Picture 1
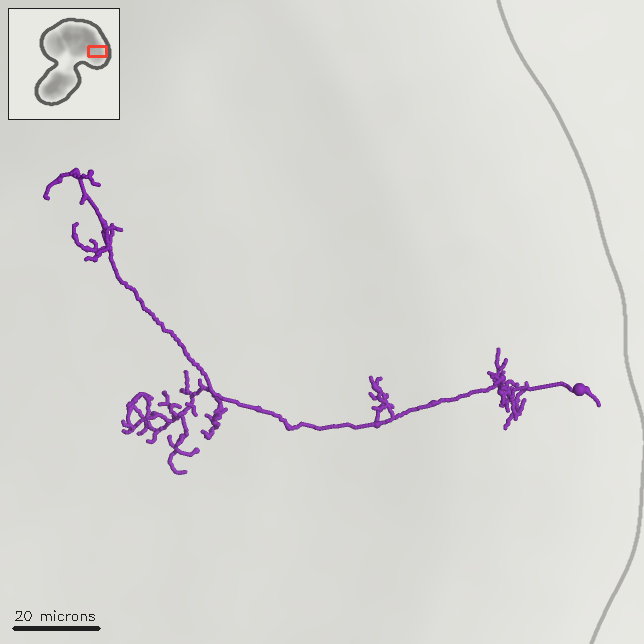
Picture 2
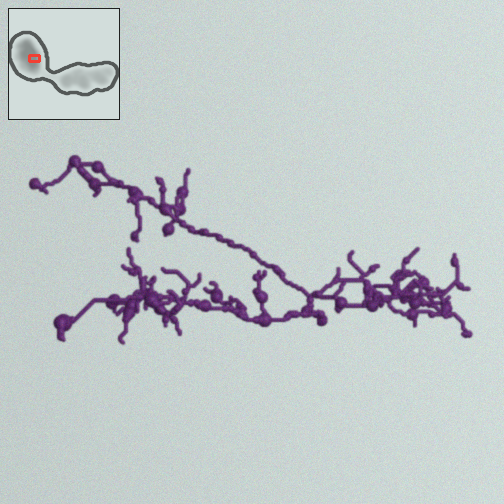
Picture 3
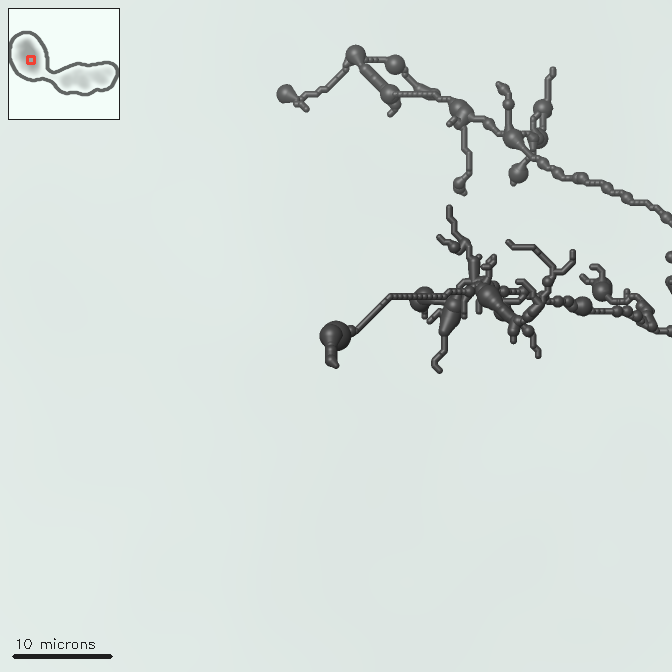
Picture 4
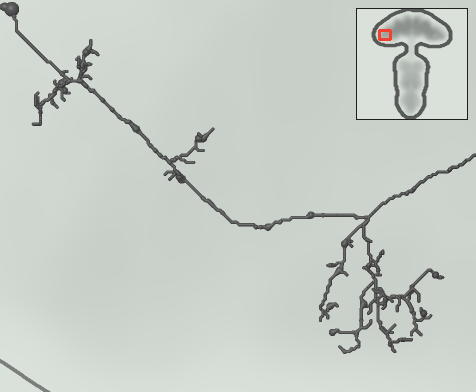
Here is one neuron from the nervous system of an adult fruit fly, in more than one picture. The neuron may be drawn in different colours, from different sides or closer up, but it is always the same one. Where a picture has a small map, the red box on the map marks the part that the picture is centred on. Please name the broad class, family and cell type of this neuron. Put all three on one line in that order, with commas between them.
optic-lobe intrinsic neuron, TmY, TmY4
